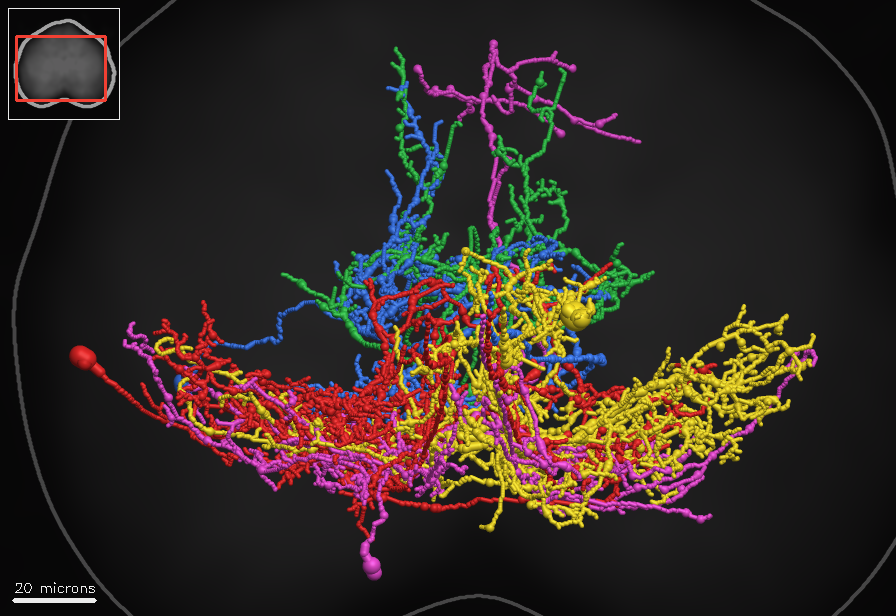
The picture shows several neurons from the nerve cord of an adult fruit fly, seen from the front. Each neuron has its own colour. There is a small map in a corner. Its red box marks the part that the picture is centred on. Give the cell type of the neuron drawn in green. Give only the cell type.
IN00A045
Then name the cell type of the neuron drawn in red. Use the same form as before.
AN09B024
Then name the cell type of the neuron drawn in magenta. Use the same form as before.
IN05B028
